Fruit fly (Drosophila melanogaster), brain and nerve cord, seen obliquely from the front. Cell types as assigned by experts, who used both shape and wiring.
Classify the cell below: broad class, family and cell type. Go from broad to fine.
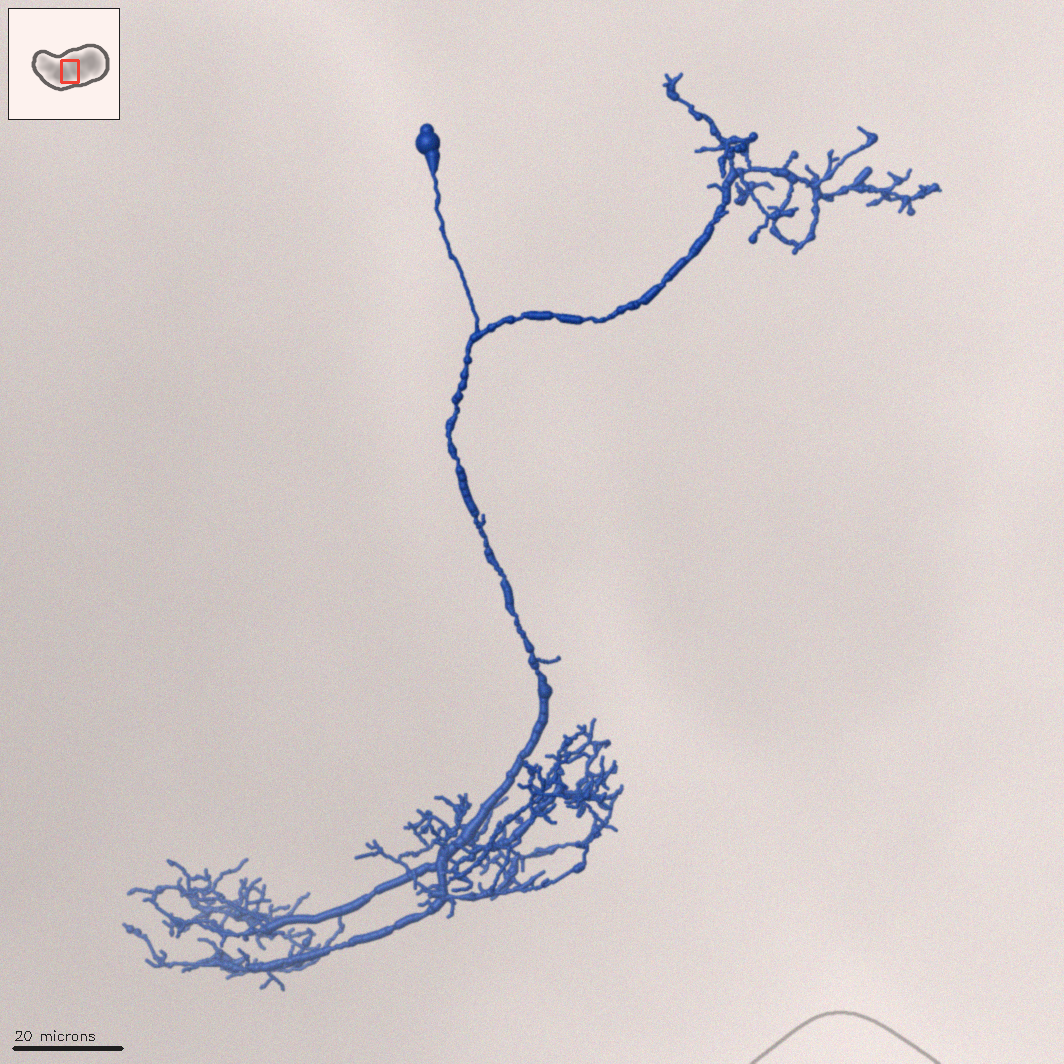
visual projection neuron; hemilineage VPNd1; LPLC4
